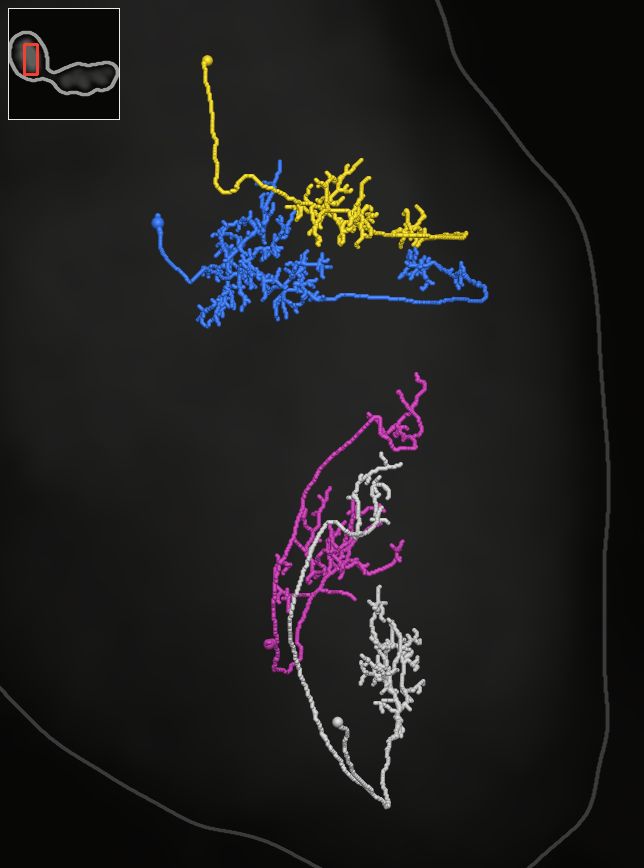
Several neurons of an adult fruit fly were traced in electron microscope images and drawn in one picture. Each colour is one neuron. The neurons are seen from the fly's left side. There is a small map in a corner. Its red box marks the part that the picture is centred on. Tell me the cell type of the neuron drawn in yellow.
Tm39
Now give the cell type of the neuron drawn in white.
MeLo4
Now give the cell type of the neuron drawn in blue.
Tm16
